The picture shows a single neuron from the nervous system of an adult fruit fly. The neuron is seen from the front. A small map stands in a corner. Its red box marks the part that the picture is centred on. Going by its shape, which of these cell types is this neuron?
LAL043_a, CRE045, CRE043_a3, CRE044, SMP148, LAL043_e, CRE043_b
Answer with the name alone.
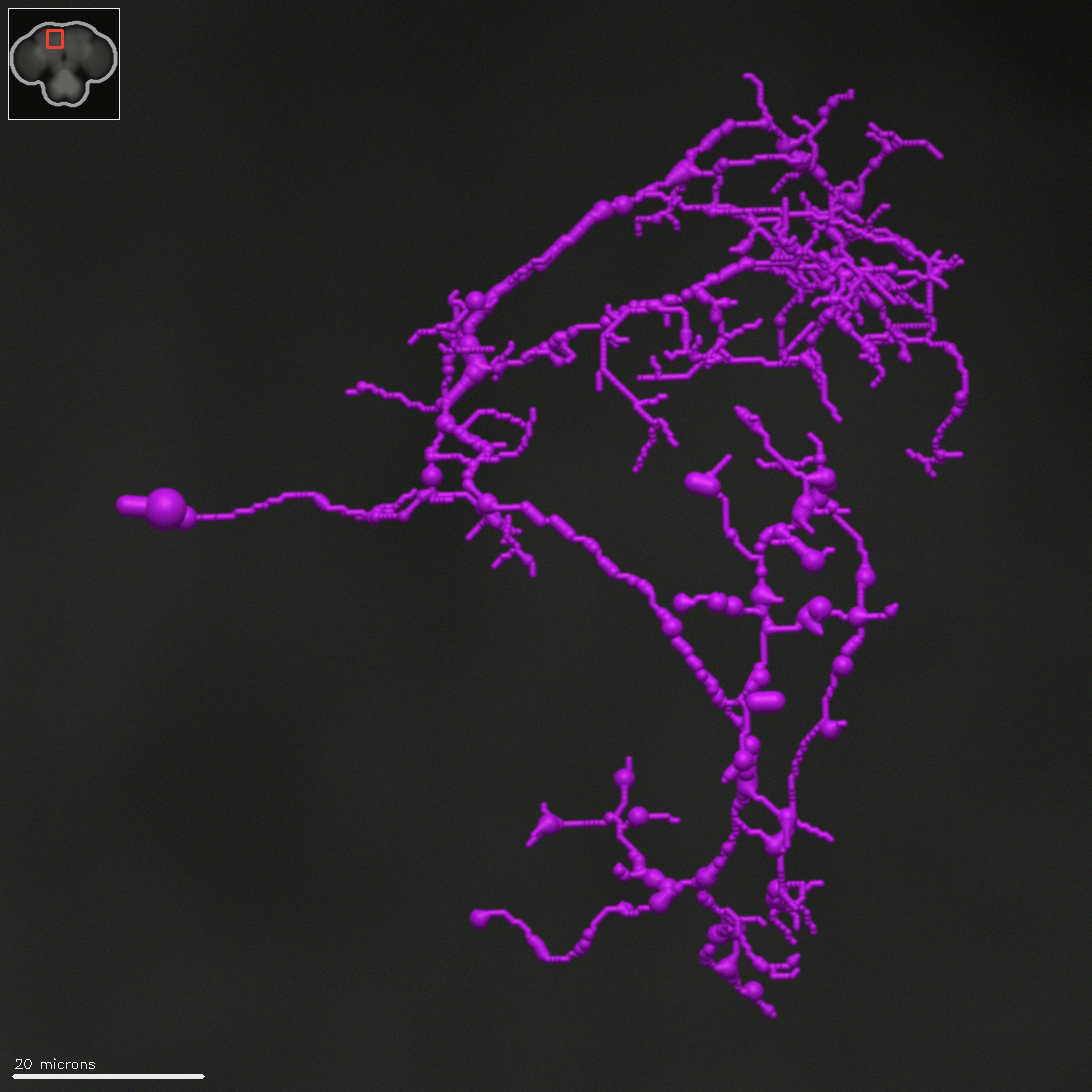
CRE045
